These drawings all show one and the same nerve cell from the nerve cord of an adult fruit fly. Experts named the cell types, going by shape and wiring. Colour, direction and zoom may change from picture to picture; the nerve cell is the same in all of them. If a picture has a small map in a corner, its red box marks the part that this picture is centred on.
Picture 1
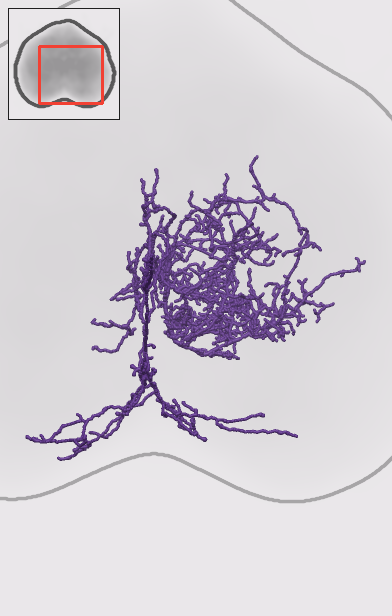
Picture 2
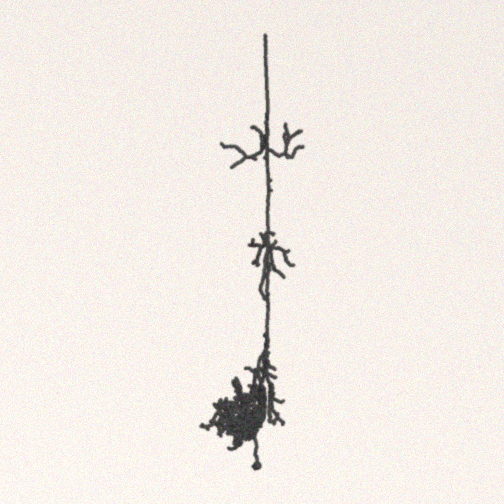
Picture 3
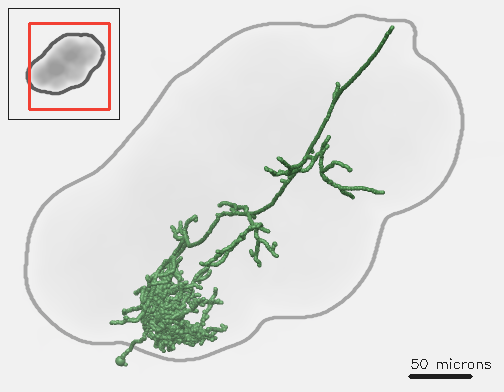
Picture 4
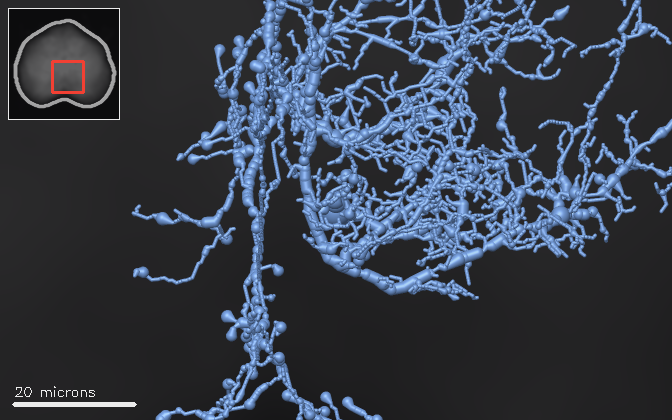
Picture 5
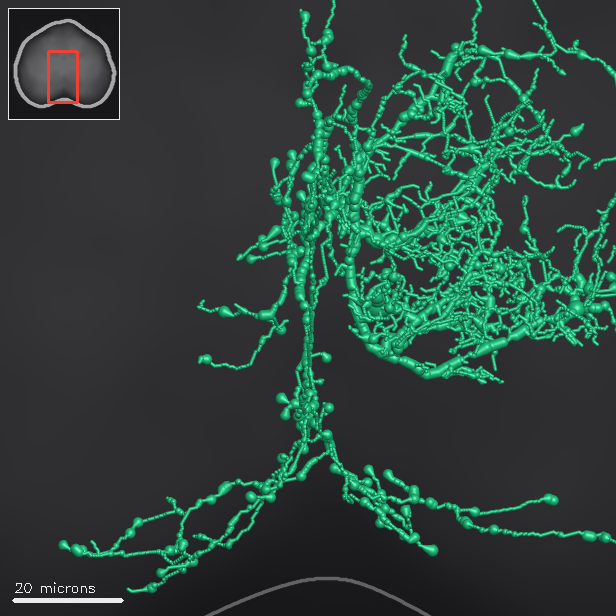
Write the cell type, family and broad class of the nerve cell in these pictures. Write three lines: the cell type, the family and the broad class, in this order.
AN05B100
hemilineage 05B
ascending neuron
